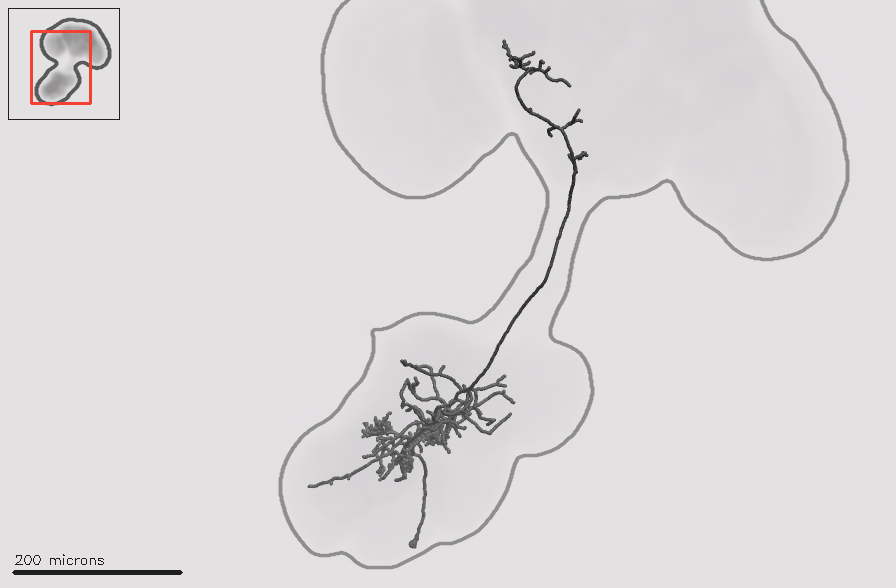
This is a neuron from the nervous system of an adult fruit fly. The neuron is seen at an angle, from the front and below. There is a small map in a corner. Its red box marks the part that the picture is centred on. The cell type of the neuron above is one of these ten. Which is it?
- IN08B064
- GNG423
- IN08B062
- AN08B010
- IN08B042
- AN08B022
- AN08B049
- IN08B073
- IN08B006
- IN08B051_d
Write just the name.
AN08B010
